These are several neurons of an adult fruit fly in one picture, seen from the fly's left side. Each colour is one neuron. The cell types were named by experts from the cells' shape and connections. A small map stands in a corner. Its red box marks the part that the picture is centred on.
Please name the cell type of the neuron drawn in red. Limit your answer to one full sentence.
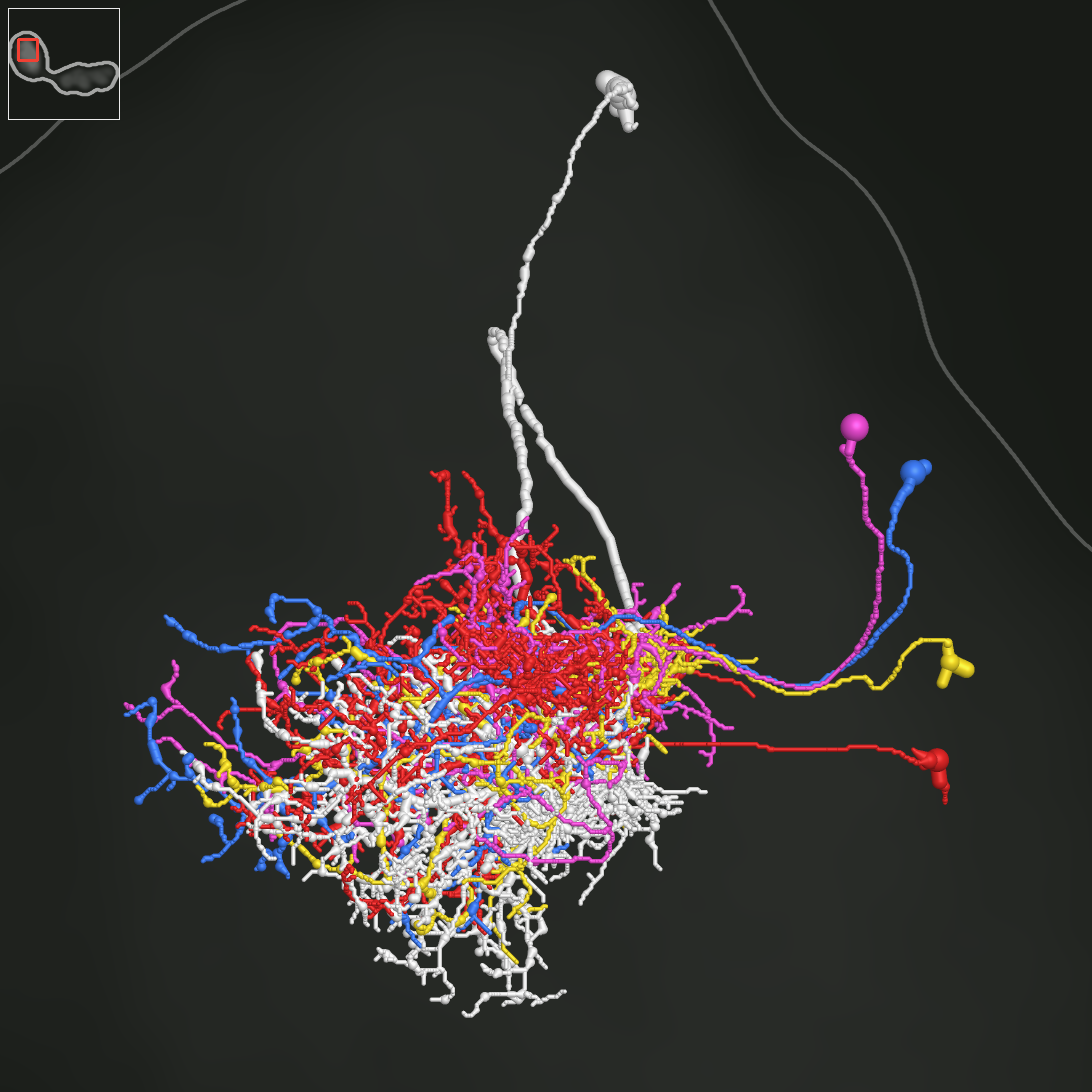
This neuron is a member of the PVLP121 cell type.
